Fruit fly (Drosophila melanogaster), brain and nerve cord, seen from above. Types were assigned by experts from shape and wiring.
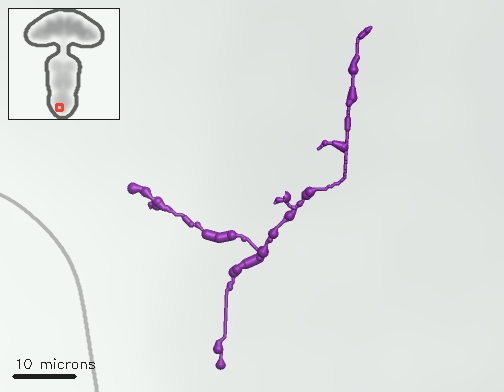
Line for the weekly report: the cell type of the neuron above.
SNta39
